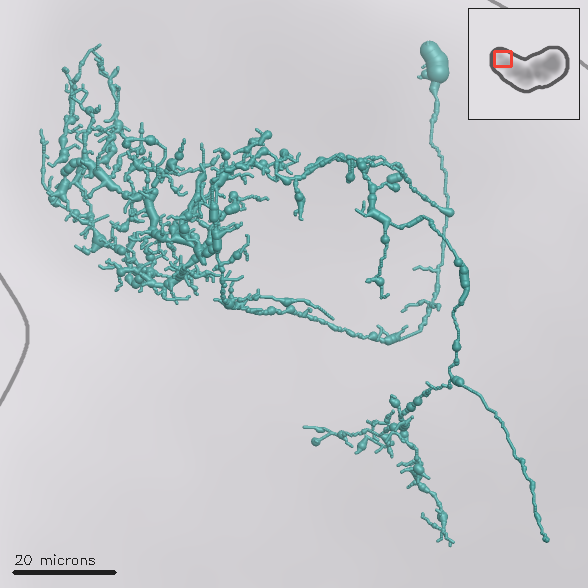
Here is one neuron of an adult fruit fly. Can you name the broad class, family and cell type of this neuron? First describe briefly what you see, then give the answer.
The cell body can be seen at the upper right of the picture. By the scale bar it is about 100 microns wide in this view. More than a hundred branch ends can be seen. This is a nerve-cord intrinsic neuron. Its family is hemilineage 01A. It is of cell type IN01A048.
